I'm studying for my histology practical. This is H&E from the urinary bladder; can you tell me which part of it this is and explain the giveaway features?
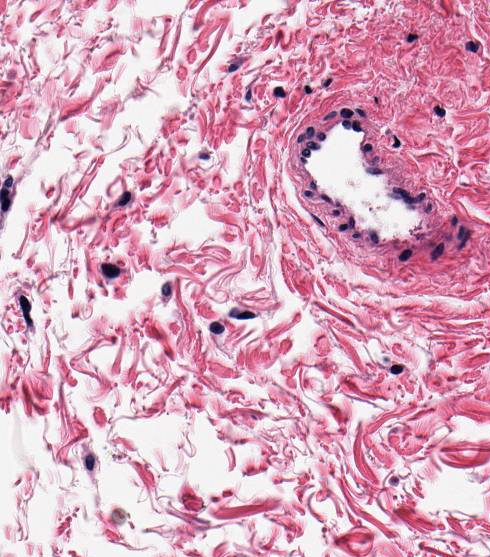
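Loose connective tissue. Most of the field: separate pink collagen bundles with clear spaces between them, wavy, running in many directions.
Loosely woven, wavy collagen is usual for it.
Stroma sparsely cellular, with only scattered small dark nuclei between the bundles.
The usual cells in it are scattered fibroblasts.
No fat cells anywhere in the field.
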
